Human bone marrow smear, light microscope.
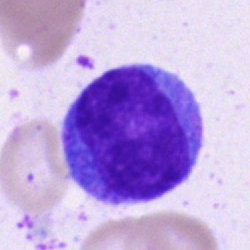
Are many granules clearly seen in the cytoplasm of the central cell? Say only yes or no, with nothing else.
No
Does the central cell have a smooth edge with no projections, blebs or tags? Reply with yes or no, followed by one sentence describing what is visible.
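Yes. The cell has a round, smooth outline.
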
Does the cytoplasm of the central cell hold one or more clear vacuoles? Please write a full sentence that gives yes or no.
No, the cytoplasm of the cell is free of vacuoles.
